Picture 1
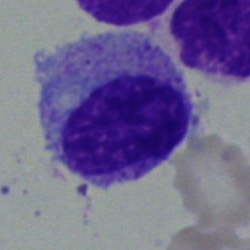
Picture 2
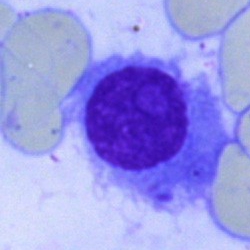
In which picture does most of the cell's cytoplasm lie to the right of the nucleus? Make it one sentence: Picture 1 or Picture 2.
Most of the cytoplasm lies to the right of the nucleus in picture 2.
